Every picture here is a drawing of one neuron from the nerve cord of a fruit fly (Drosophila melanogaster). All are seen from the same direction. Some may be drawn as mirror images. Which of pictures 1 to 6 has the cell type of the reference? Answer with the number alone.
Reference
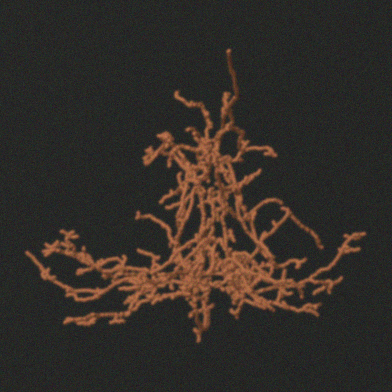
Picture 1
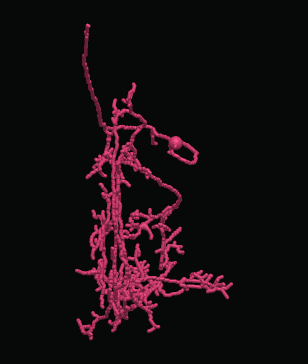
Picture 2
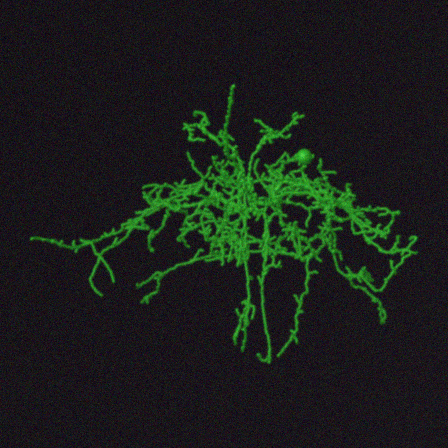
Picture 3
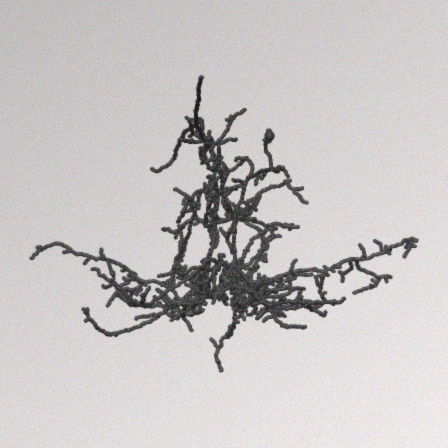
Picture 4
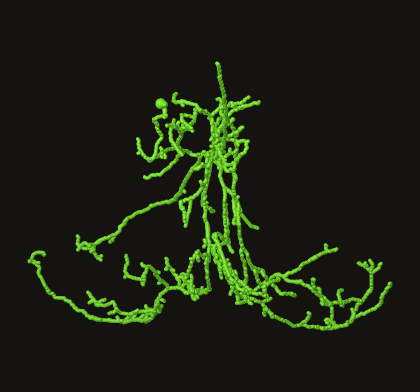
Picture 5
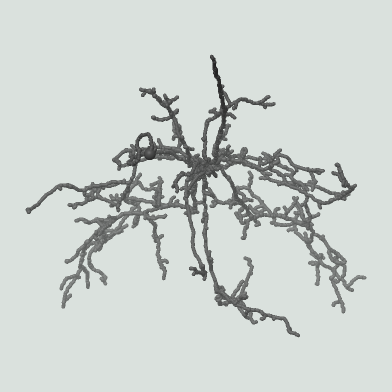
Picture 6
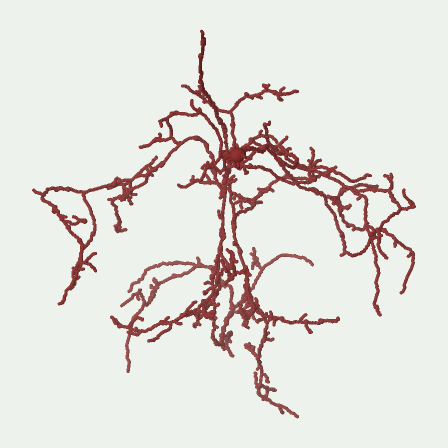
3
